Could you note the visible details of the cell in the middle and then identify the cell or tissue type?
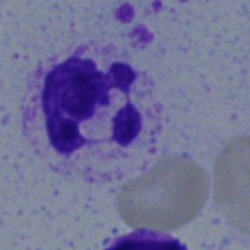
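Looking at the edge first, I see a roughly round outline, only faintly marked. Inside, the chromatin is dense and dark purple all through the nucleus. I can't make out any nucleoli. This is a segmented neutrophil.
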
